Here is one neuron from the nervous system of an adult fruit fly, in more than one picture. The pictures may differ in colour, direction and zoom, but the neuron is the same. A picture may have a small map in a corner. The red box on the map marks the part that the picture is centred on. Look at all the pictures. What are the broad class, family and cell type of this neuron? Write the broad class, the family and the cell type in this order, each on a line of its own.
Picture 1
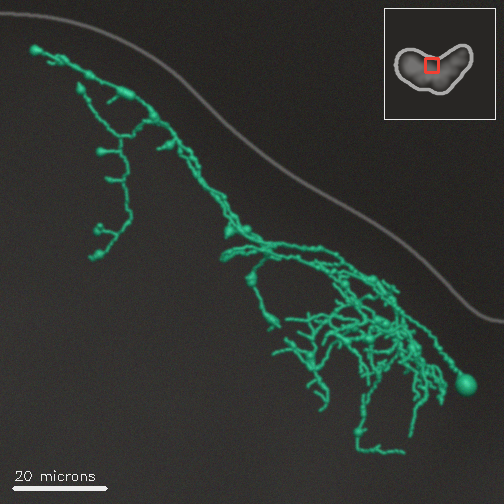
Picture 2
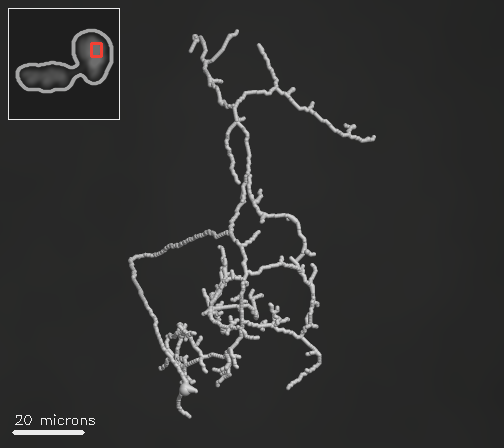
central-brain intrinsic neuron
hemilineage LHp2
LHPV6d1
